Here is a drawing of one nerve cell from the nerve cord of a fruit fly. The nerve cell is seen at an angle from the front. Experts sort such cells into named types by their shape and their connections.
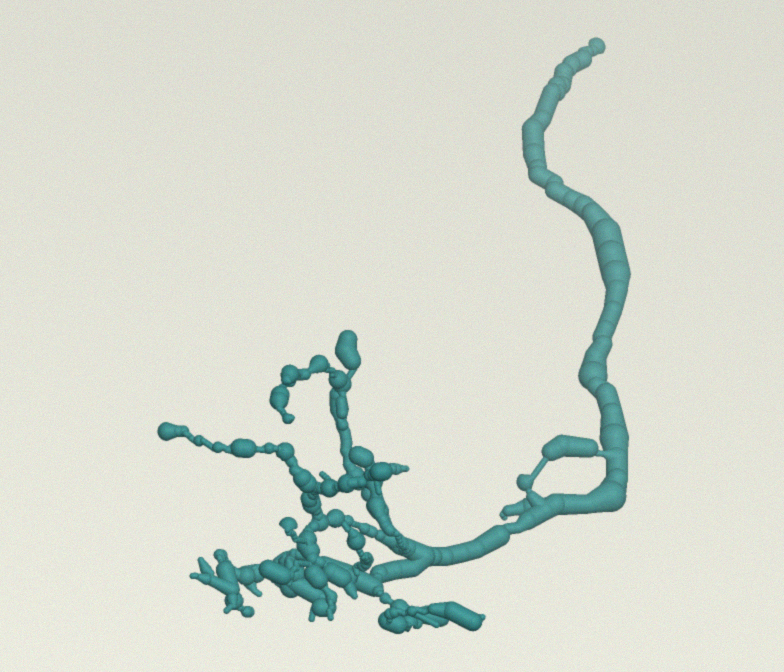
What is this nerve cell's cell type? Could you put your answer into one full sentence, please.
The type assigned to this nerve cell is SNxx23.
